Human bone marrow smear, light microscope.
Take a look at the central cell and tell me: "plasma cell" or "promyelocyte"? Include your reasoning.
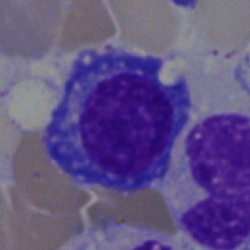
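Plasma cell.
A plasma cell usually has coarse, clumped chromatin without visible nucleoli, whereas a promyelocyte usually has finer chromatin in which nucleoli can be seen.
Here the chromatin is dark purple and fairly dense throughout, fitting plasma cell over promyelocyte. The deep blue cytoplasm rims the nucleus, more broadly on the left, and holds small scattered pale spots.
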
